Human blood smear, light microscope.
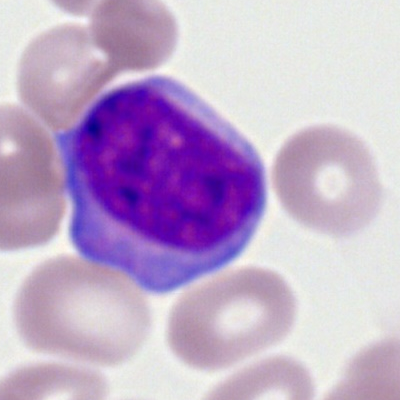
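Myeloblast, central cell, stained human blood smear. Chromatin coarse, darker clumps scattered among paler purple areas. Cytoplasmic rim widest below and to the left of the nucleus; no granules visible. Outline irregular rather than smoothly round.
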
